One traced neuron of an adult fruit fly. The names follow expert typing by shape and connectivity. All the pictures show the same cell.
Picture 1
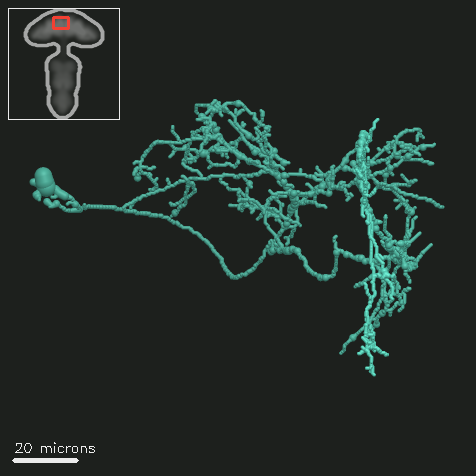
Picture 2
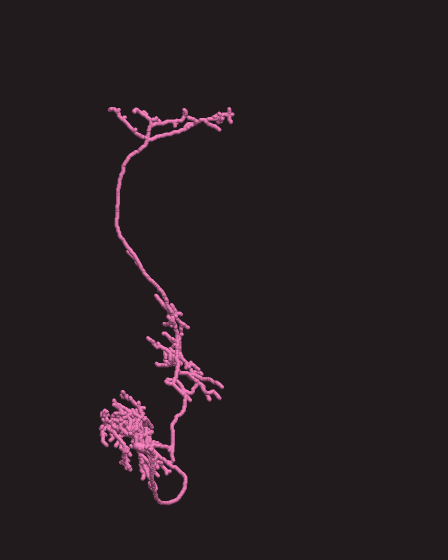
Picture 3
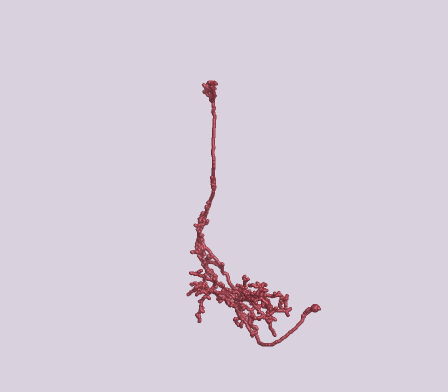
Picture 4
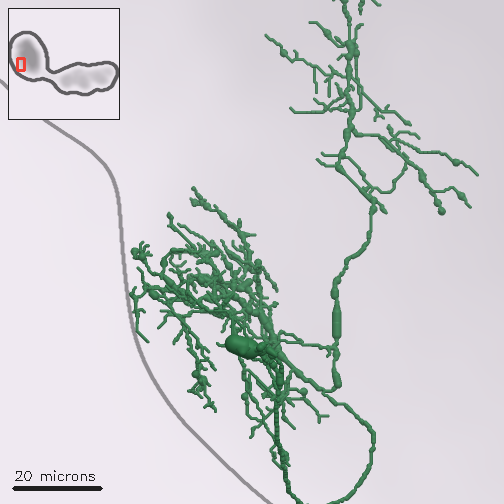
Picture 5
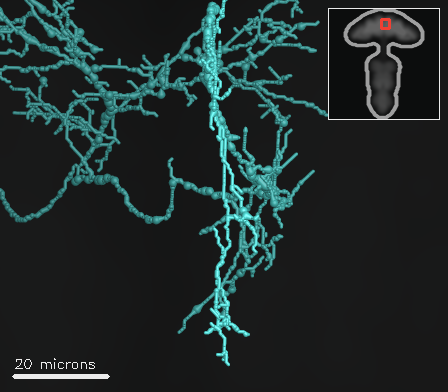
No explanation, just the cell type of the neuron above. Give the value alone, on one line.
GNG540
